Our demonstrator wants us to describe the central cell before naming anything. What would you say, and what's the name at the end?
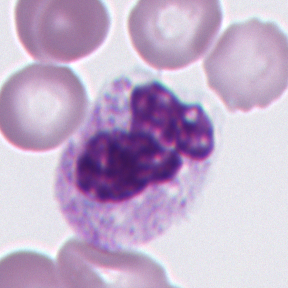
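The nucleus is divided into several lobes, a larger one at lower left and smaller ones at upper right. No nucleoli are visible in it. The cytoplasm is plentiful and very pale, almost colourless between fine lilac-violet granules scattered evenly throughout. This is a segmented neutrophil.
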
